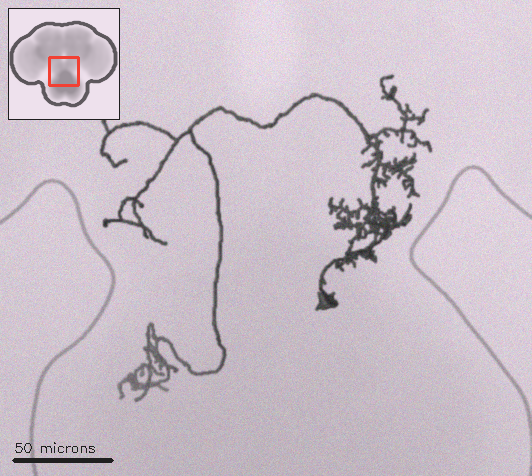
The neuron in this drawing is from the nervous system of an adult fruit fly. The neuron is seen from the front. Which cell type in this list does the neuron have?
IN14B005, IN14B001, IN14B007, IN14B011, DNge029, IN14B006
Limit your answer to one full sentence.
The cell type for the neuron is DNge029.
